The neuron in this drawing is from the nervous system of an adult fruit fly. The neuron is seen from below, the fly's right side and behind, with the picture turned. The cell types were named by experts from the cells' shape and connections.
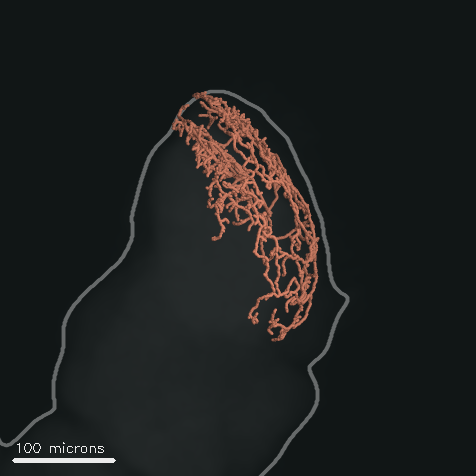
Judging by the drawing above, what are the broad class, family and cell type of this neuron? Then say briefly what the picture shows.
It is an optic-lobe intrinsic neuron. Its family is Mi. It is of cell type Mi19. By the scale bar it is about 250 microns tall in this view. As drawn here it is taller than it is wide.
